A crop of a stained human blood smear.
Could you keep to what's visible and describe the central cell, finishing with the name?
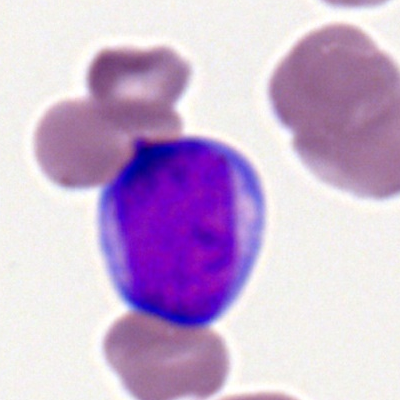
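A single unlobed nucleus occupies nearly the whole cell. It is encircled by only a narrow rim of cytoplasm that stains deep blue. The chromatin takes a purple stain and has a finely mottled texture, not coarse dark blocks. It is a myeloblast.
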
